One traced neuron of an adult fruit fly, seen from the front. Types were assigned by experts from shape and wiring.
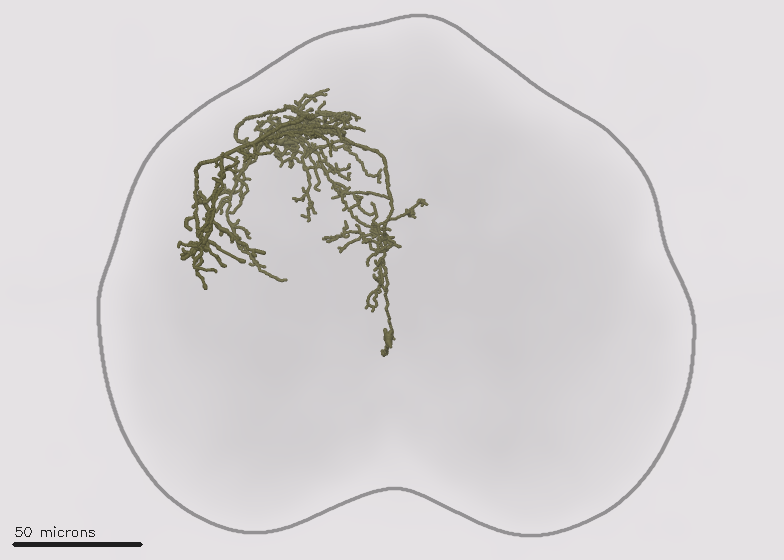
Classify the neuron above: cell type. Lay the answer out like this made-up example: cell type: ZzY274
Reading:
cell type: IN02A010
